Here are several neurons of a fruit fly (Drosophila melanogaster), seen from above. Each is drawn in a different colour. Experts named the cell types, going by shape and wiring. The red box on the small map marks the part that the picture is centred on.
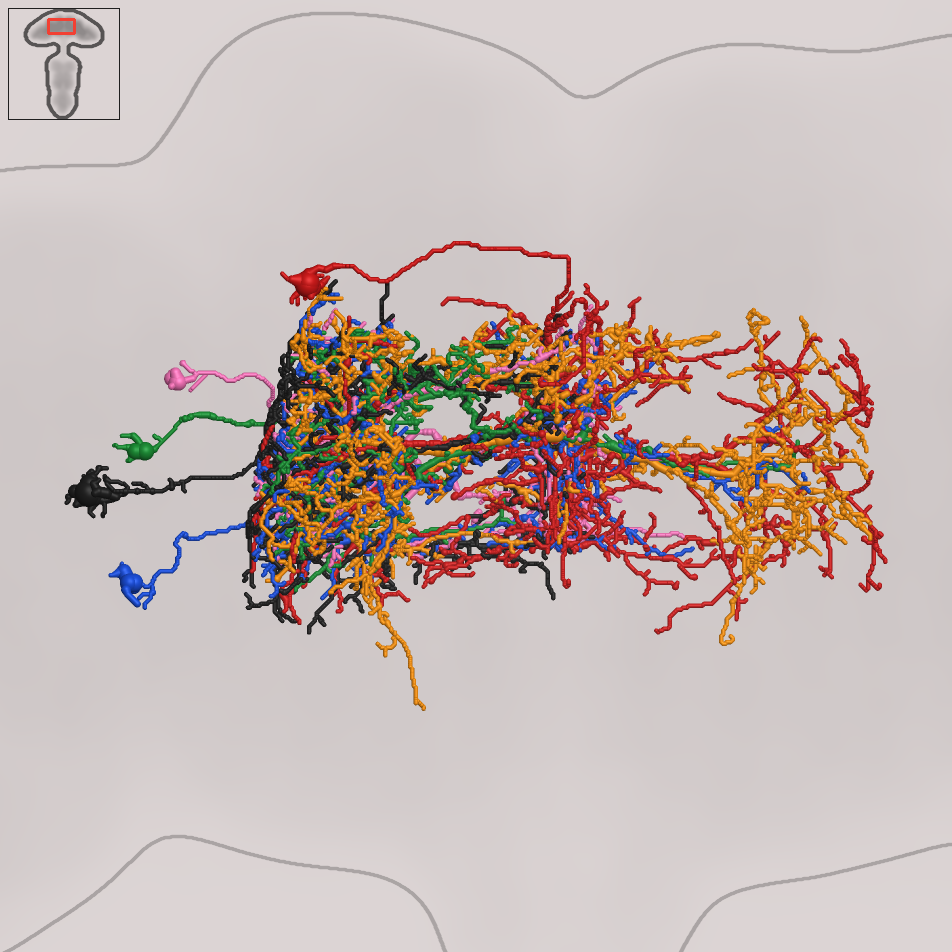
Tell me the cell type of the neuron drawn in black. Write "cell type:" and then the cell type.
cell type: MN2V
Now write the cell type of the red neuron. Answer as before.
cell type: GNG153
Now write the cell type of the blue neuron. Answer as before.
cell type: GNG180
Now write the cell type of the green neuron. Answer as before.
cell type: GNG225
